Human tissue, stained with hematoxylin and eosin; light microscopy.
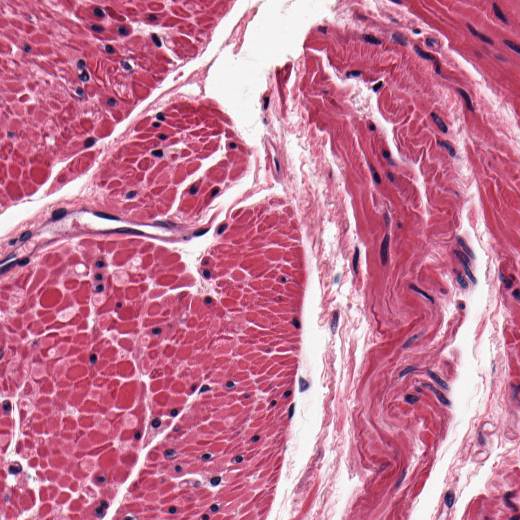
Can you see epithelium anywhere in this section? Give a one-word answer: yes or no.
No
